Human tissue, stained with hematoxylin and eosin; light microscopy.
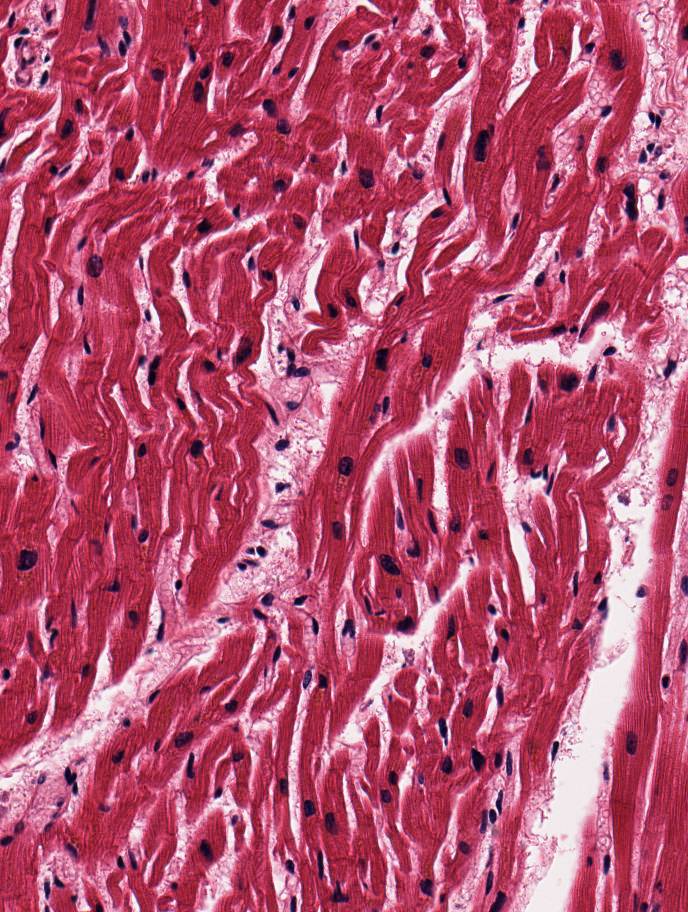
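Left ventricle of the heart: deep pink muscle fibres fill most of the field, running mainly up and down and slanting towards the upper right. Fibres branch and join neighbours in a network, many following a wavy course. Oval nuclei lie singly in each fibre's centre.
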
